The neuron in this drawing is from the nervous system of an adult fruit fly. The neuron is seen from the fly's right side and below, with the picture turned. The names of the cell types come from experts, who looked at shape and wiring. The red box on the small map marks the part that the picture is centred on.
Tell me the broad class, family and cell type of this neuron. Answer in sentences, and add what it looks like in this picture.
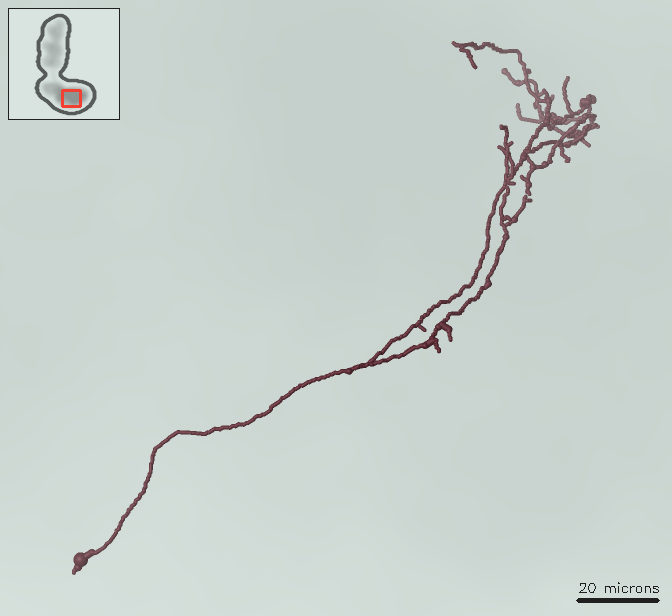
This is a central-brain intrinsic neuron. Its family is hemilineage EBa1. It is of cell type SMP167. Its cell body lies at the lower left of the picture. From top to bottom in the picture it spans about 130 microns.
